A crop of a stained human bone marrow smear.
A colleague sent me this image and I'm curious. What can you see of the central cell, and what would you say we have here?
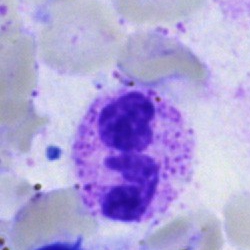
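The nucleus is divided into three lobes, stacked one above another from top to bottom. Its chromatin is dark purple and densely clumped, and no nucleoli are visible. The surrounding cytoplasm is pale pinkish-lilac. The cell is a segmented neutrophil.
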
